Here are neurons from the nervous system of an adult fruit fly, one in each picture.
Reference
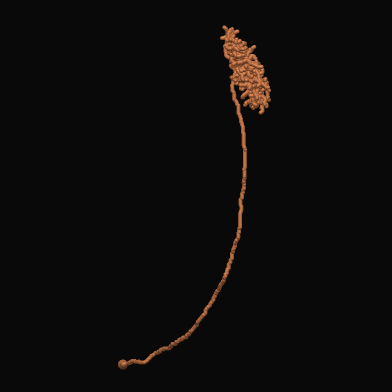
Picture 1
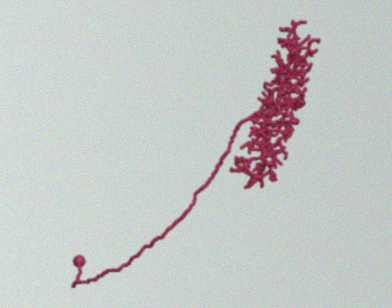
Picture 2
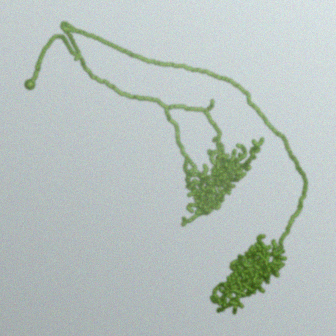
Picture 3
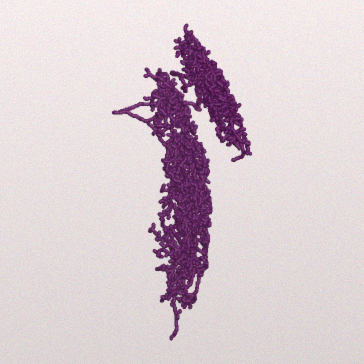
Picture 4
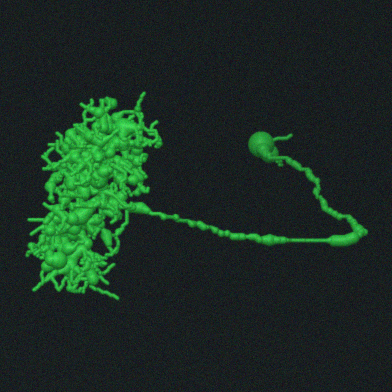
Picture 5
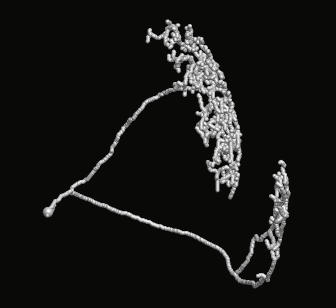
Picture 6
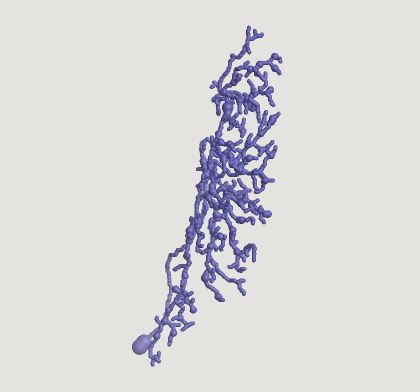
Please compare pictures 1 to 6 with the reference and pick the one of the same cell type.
1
